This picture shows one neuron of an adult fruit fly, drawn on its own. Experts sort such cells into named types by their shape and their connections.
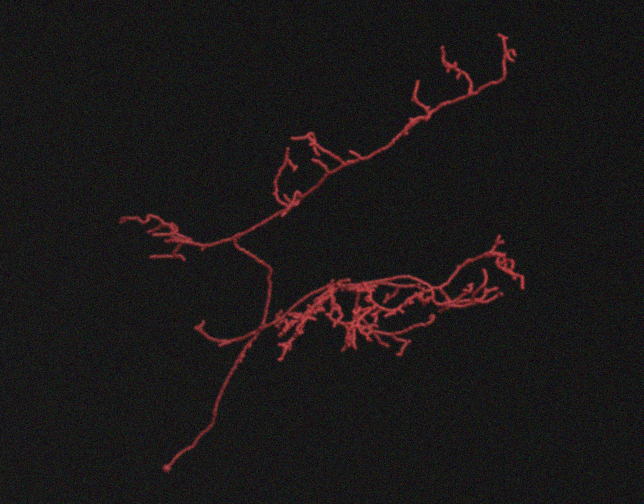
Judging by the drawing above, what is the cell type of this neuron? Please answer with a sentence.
The cell type is IN08B045.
